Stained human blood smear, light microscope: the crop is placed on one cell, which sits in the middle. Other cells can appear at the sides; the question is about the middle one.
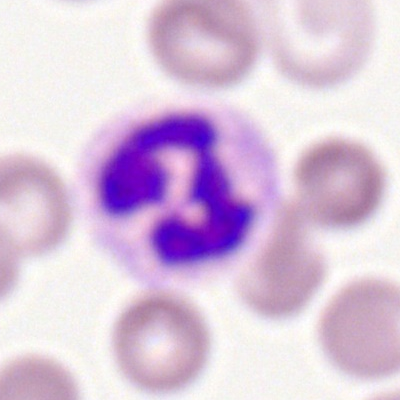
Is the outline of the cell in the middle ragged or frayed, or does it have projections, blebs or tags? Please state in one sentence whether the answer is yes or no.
No, it is a smooth edge, not a rough one, that bounds the cell.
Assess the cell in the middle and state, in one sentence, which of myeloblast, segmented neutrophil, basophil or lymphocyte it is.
The cell at the middle of the frame should be recorded as a segmented neutrophil.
